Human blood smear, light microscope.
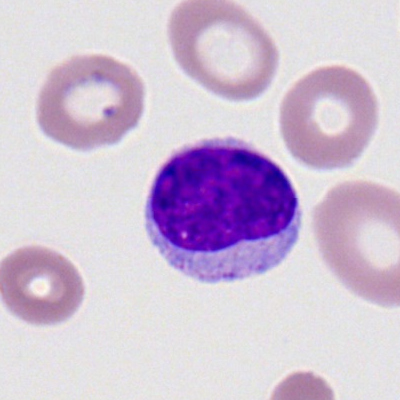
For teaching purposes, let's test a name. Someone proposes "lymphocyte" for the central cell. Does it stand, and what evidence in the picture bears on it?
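Check one, chromatin: dark purple and coarsely clumped.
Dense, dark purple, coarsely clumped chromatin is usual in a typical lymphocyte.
That point goes with lymphocyte. Check two, vacuoles: none are visible in the cytoplasm.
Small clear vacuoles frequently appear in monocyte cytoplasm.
So this point gives no support to monocyte. Check three: the outline is round to slightly oval and smooth, and the cytoplasm is pale blue-lavender. Verdict: lymphocyte fits.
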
